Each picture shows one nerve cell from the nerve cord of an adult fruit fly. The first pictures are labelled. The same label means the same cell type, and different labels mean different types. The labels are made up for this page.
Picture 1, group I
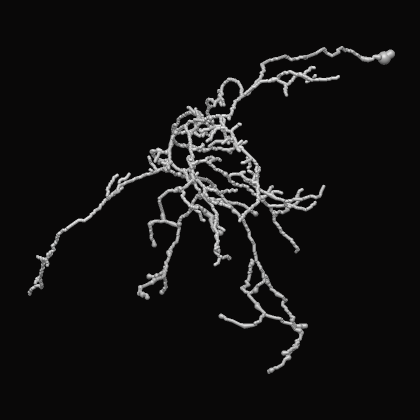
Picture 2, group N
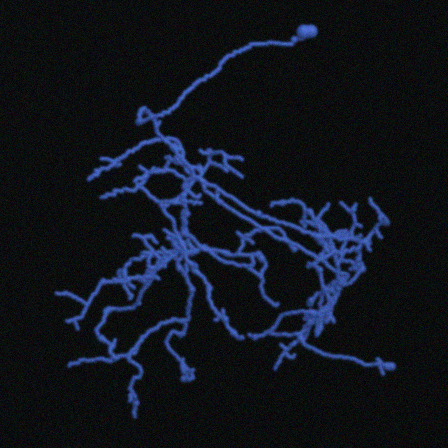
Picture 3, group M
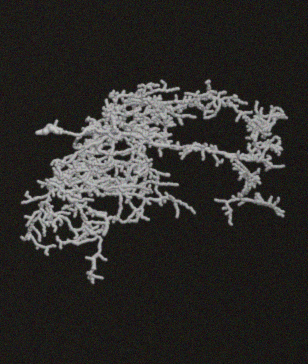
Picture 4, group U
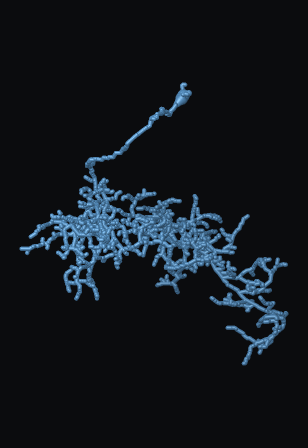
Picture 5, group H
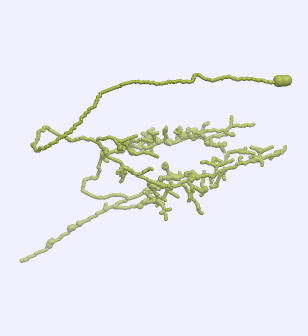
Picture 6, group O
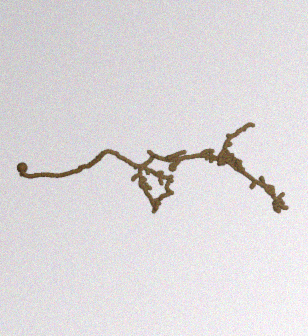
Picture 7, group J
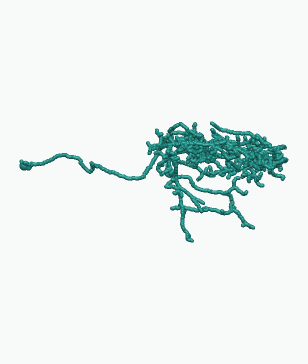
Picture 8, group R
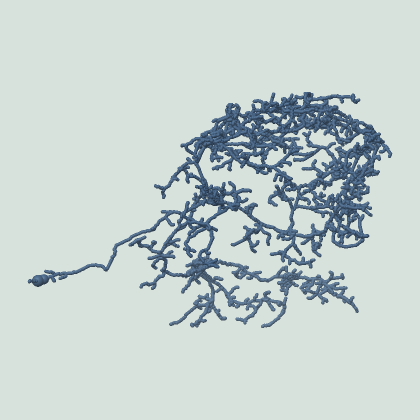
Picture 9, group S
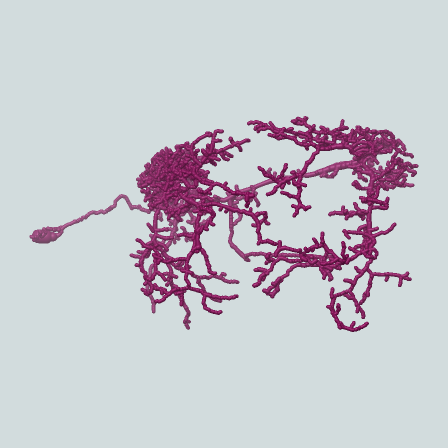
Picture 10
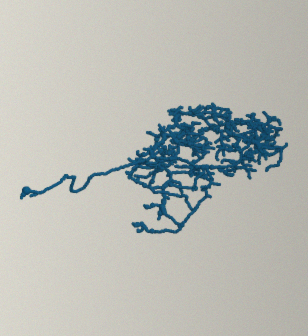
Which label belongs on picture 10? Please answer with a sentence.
It belongs to group J.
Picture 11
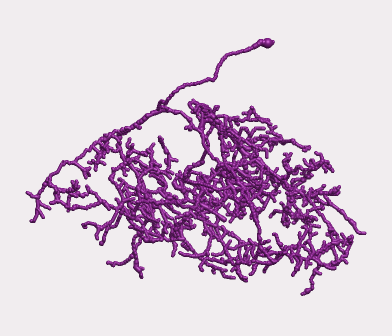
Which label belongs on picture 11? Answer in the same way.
It belongs to group M.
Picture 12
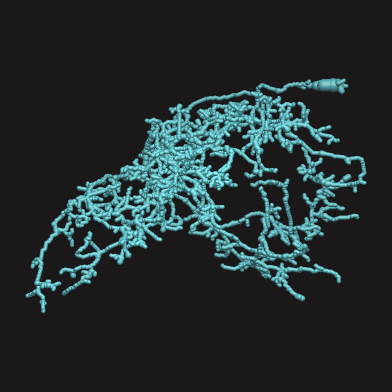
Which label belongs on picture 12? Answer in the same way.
It belongs to group M.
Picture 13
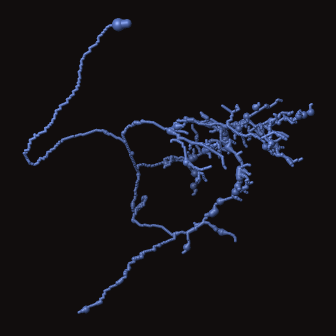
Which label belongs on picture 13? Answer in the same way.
It belongs to group H.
